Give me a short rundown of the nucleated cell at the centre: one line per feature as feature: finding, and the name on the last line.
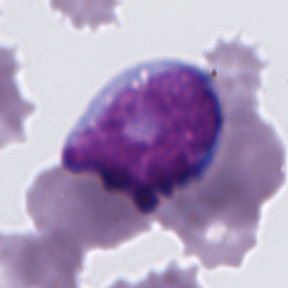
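Nucleus: fills most of the cell
Cytoplasm: narrow pale blue rim, mainly along the upper-left edge
Nuclear centre: a paler patch
Lower edge: small rounded dark knobs
Name: myeloblast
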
